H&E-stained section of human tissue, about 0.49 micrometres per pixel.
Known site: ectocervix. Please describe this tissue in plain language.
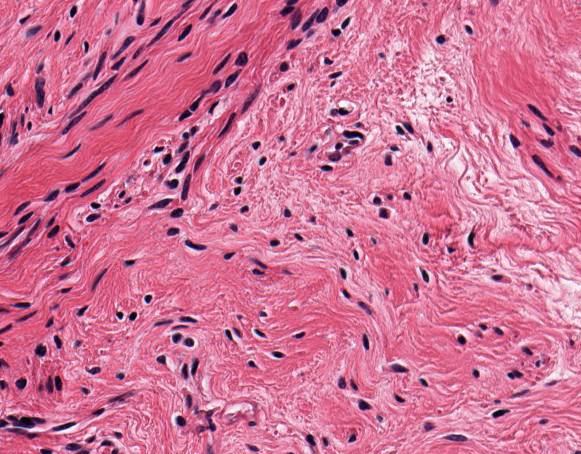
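Pink collagenous connective tissue makes up the whole field, with no epithelium anywhere. Its collagen bundles are wavy and run in many different directions, interlacing with one another. Between the bundles lie spindle-shaped cells with thin, elongated, dark-staining nuclei. Around most nuclei no distinct cytoplasm is visible, so they blend into the surrounding collagen.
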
